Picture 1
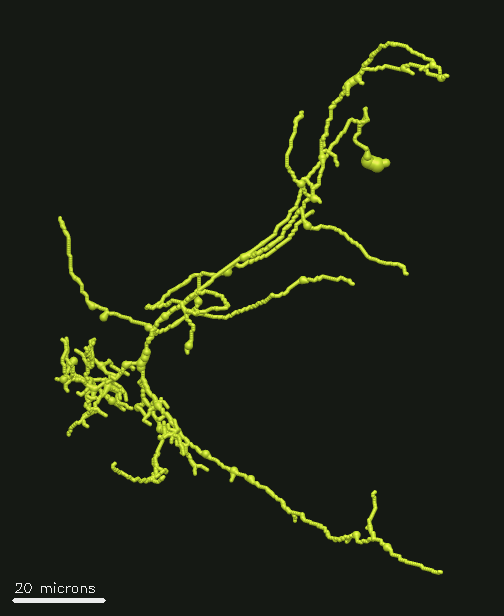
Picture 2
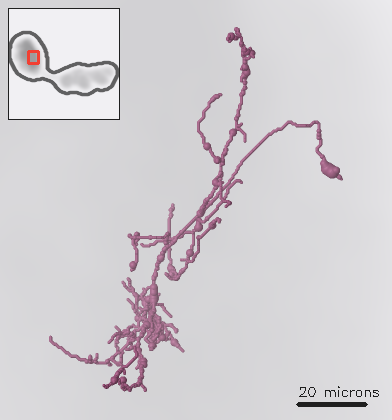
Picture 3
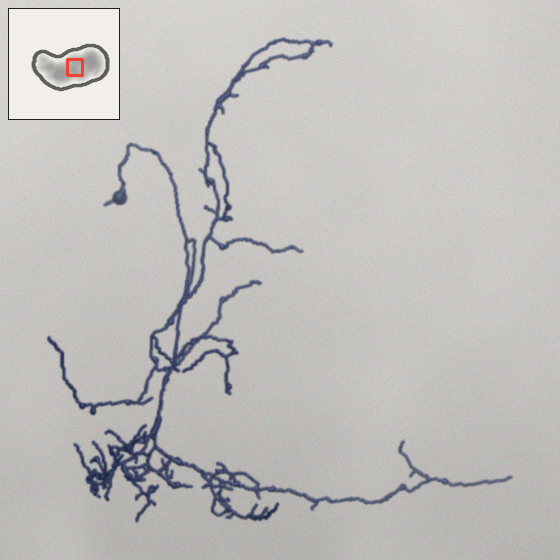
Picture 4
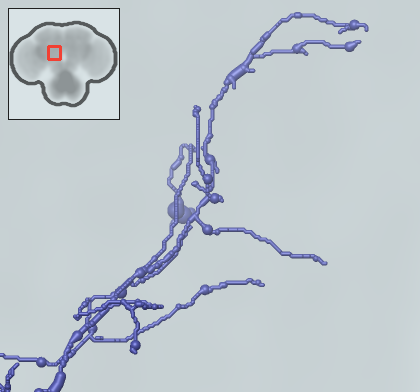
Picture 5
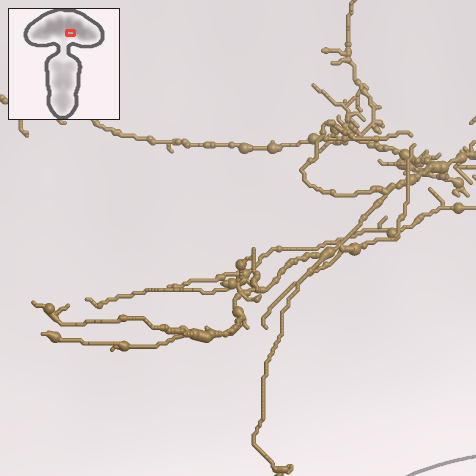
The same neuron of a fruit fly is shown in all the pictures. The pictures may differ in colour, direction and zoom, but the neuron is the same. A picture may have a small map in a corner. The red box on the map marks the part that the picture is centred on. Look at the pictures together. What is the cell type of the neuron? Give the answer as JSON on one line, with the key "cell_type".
{"cell_type": "WED164"}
